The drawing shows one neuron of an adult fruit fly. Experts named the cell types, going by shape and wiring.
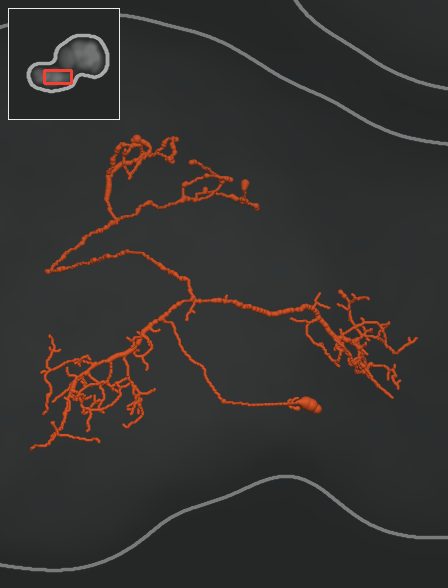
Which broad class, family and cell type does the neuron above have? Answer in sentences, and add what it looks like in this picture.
Its broad class is nerve-cord intrinsic neuron. The family is hemilineage 08B. Its cell type is IN08B052. The picture shows dozens of branch ends. As drawn here it is about as wide as it is tall.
